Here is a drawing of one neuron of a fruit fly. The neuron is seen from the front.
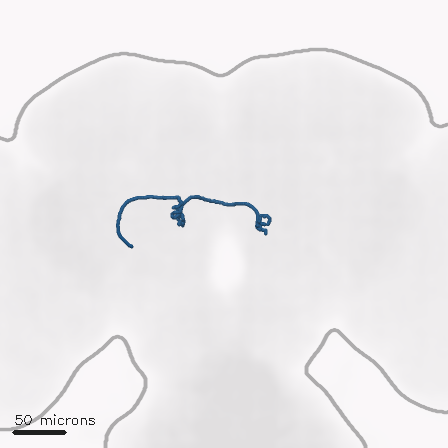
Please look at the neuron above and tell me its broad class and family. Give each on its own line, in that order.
sensory neuron entering the brain
class olfactory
